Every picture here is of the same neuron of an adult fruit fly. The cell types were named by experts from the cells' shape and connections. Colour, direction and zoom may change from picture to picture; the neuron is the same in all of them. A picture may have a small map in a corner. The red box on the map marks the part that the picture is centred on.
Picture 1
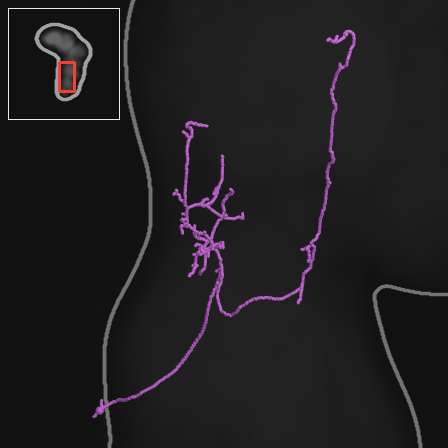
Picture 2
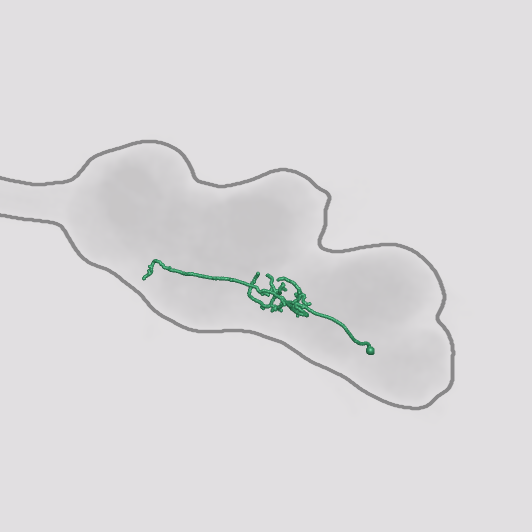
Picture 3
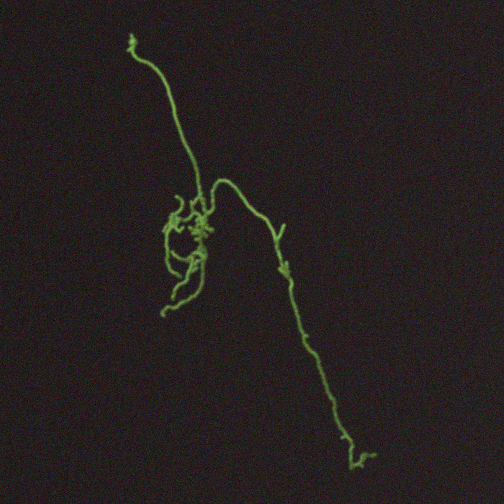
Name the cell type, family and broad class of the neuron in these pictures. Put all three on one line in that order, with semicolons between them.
IN07B087; hemilineage 07B; nerve-cord intrinsic neuron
